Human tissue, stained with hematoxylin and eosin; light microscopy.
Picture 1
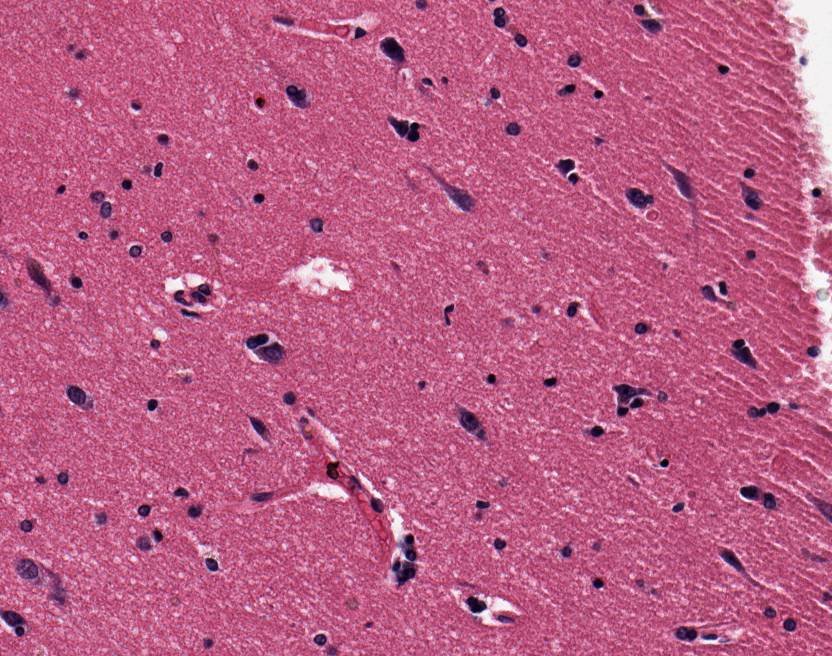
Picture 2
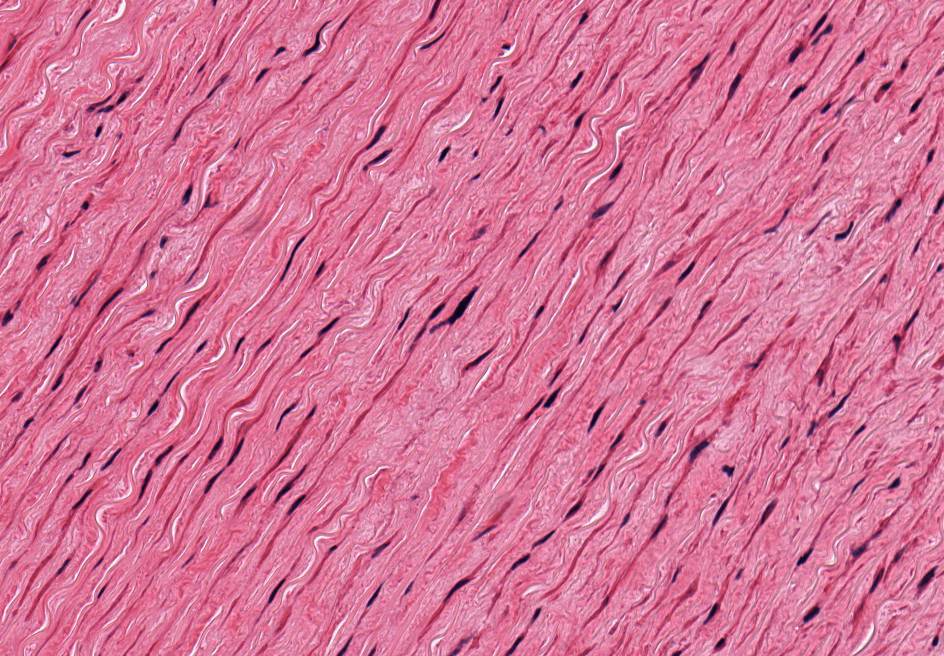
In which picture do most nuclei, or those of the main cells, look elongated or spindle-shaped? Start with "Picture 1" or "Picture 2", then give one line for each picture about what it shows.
Picture 2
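Picture 1: Most nuclei are small, round and dark-staining with little visible cytoplasm around them.
Picture 2: The nuclei are dark, thin and elongated, with their long axes lying along the fibres.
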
